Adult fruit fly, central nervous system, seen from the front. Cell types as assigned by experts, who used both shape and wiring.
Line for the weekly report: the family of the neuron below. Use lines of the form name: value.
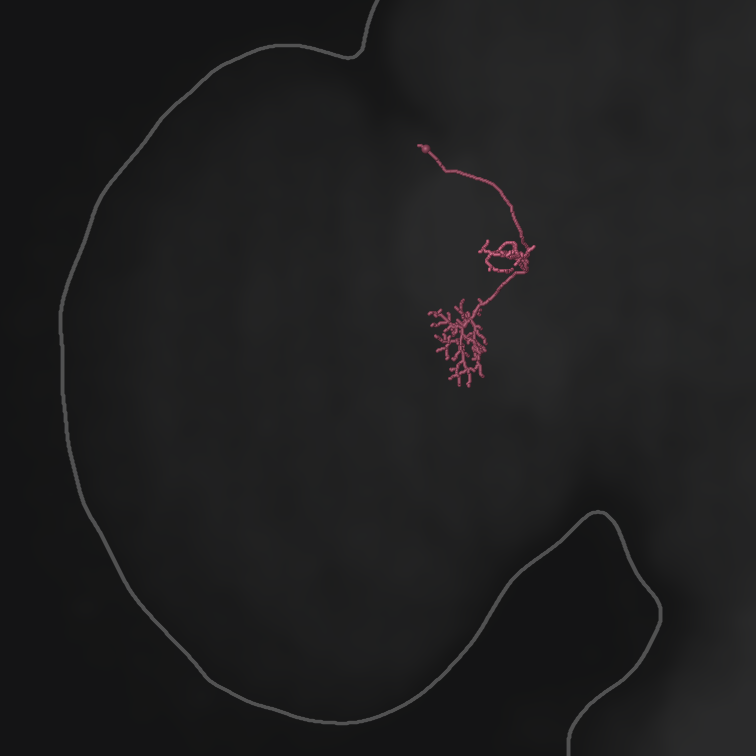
family: hemilineage VPNp2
